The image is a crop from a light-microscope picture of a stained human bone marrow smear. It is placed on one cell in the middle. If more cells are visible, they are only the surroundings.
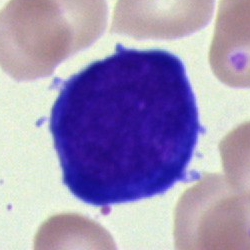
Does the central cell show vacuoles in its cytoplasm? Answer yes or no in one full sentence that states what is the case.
No, its cytoplasm holds no clear vacuoles, and no vacuoles of any kind.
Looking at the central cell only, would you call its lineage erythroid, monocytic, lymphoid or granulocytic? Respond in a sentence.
The cell found in the center of the crop is of the erythroid lineage.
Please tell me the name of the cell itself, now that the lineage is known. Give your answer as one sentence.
As for the central cell, it is a proerythroblast.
